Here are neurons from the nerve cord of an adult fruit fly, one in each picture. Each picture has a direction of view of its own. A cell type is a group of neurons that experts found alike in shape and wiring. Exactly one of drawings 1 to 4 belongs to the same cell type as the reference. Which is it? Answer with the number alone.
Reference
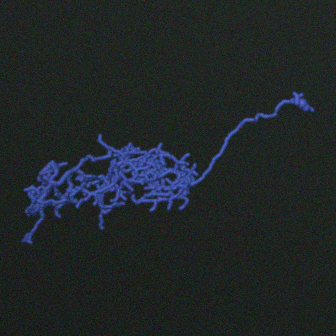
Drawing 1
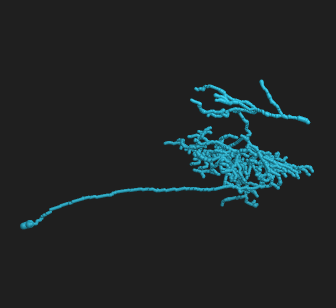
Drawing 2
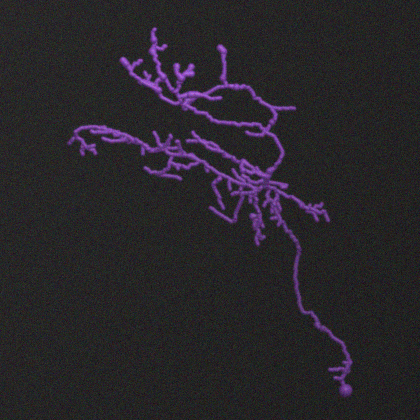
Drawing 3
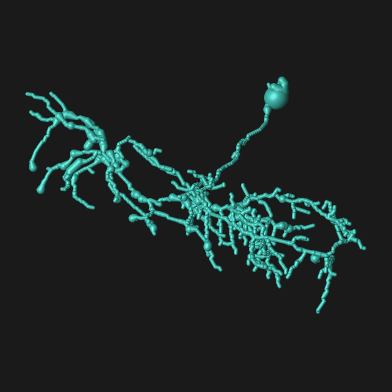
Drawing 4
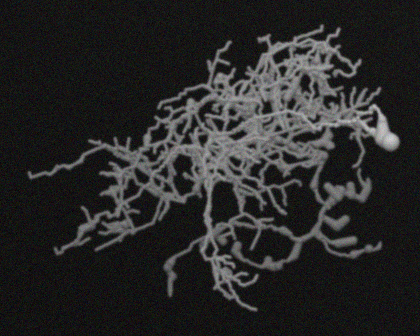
1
